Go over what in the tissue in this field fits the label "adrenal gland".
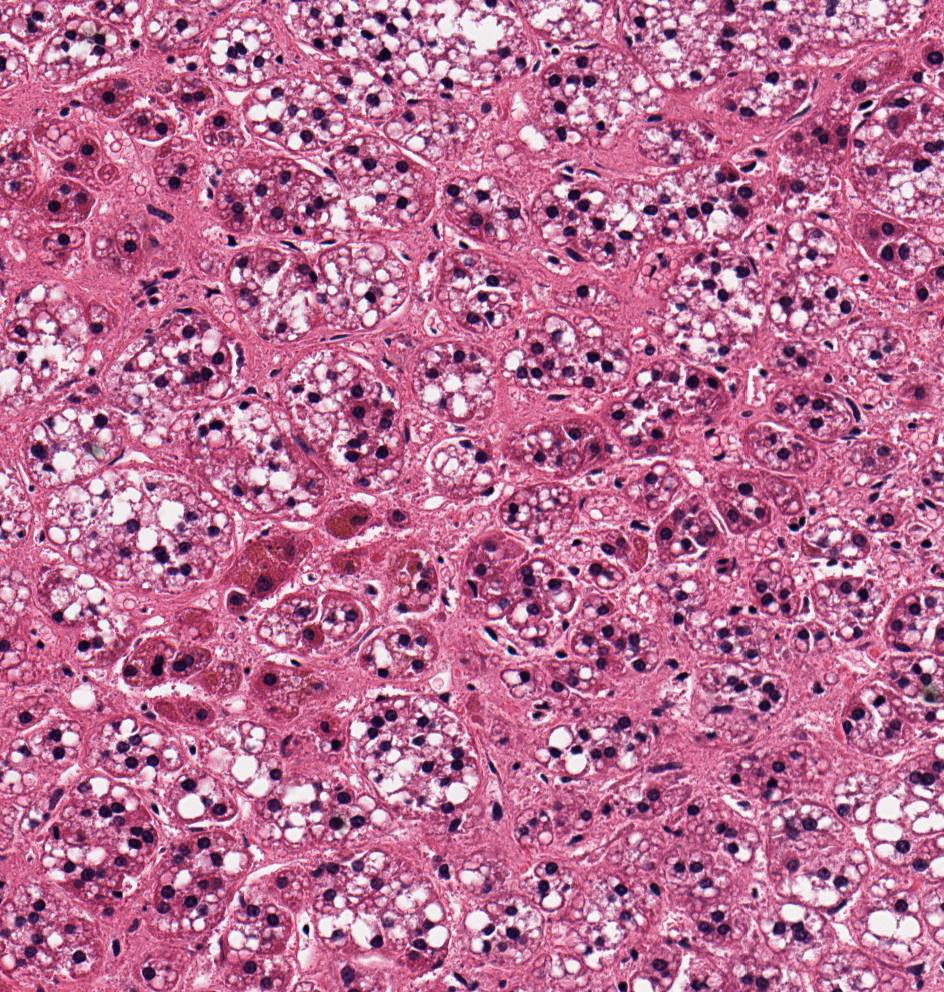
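This tissue is adrenal gland. Looking across the field, I see the cells gathered in rounded nests, with thin pink fibrous septa separating them. The nests are solid; I find no central gland lumens in them. Most cells have cytoplasm filled with many clear vacuoles of varying size, so they look bubbly, and their nuclei are small, round and darkly stained.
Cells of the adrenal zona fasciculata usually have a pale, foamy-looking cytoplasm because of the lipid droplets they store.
So that bubbly, vacuolated cytoplasm is the feature here that goes with adrenal gland.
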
